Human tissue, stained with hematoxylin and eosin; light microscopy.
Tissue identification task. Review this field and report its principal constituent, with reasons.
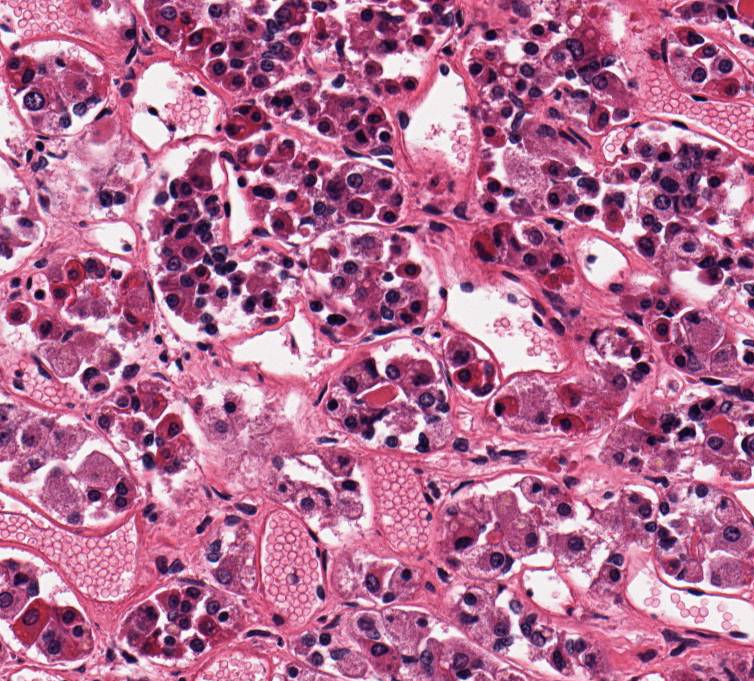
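This is the pars distalis of the pituitary, with cells grouped throughout in rounded nests parted by thin strands of connective tissue. Cells with bright red cytoplasm are scattered among others with purple granular or pale cytoplasm.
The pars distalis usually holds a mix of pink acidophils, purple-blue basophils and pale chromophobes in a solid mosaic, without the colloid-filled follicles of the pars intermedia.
The nuclei are mostly round and fairly uniform; no epithelium-lined gland lumens appear.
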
